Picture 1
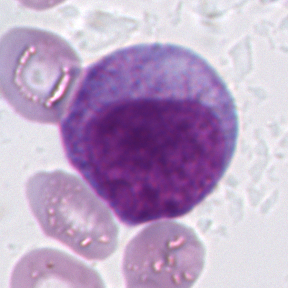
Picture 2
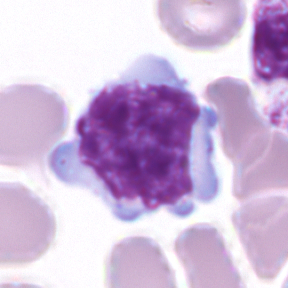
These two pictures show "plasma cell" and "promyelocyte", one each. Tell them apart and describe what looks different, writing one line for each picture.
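The cell in picture 1 is a promyelocyte. The cell surface shows no projections.
The cell in picture 2 is a plasma cell. The cell outline is irregular, with several rounded bulges of cytoplasm around its edge.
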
